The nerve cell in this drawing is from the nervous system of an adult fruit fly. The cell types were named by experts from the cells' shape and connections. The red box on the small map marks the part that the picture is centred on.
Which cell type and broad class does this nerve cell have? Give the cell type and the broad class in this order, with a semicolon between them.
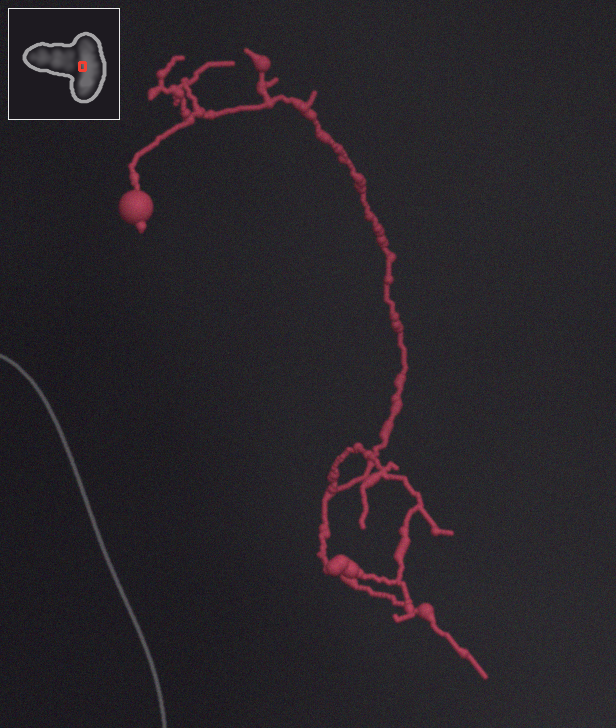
CB1548; central-brain intrinsic neuron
